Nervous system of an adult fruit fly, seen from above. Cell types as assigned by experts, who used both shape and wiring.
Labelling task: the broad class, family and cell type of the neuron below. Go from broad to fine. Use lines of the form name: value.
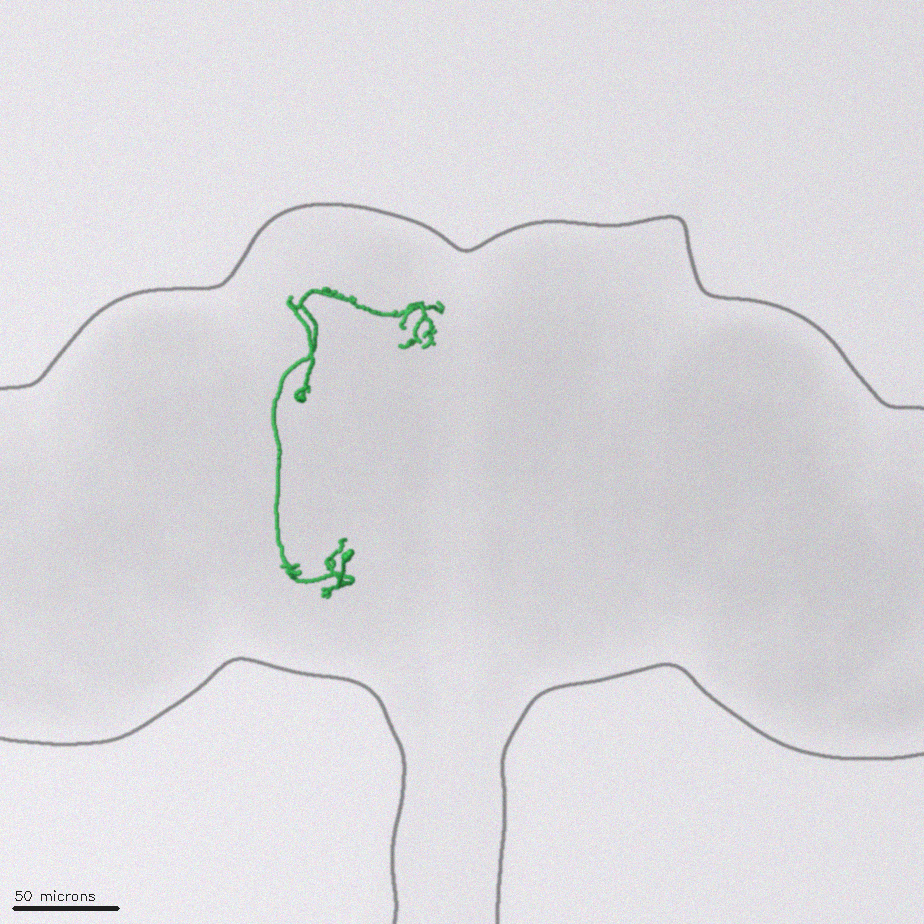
broad class: central-brain intrinsic neuron
family: class Kenyon Cell
cell type: KCa'b'-ap1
